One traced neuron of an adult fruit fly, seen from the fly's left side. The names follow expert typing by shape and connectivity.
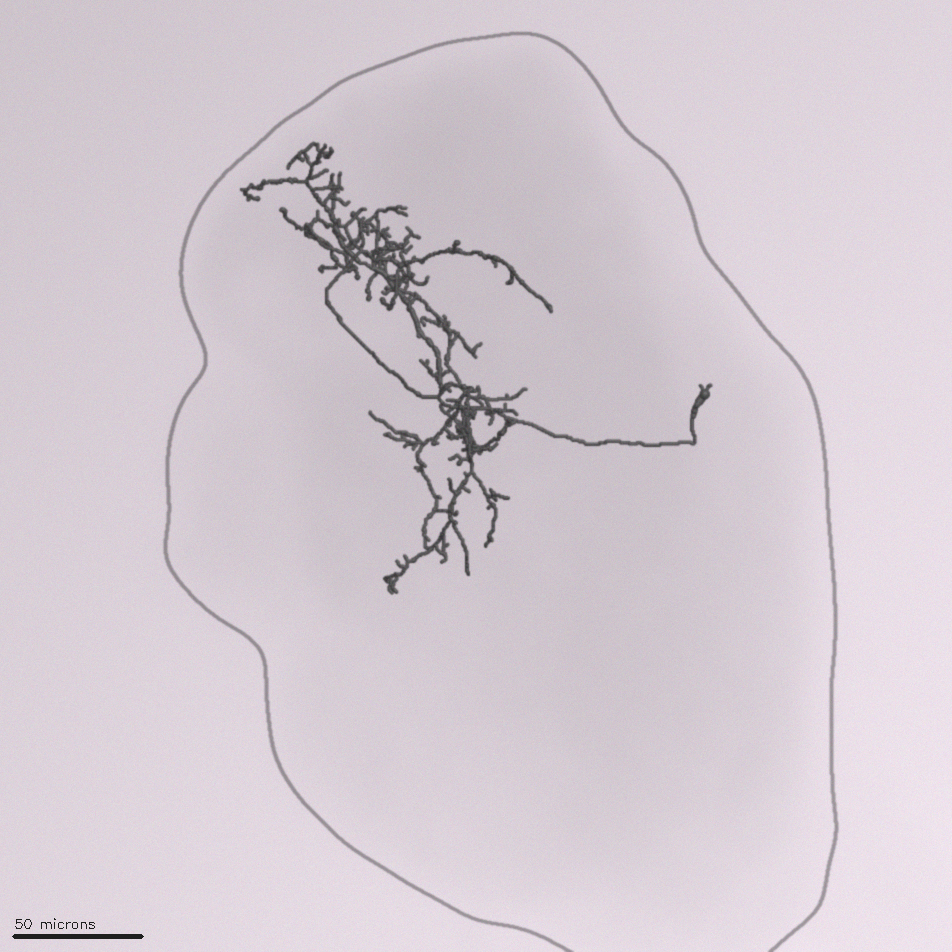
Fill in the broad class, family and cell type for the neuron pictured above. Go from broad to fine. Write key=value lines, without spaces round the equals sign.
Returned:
broad_class=central-brain intrinsic neuron
family=hemilineage VLPl&p1_posterior
cell_type=aIPg2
